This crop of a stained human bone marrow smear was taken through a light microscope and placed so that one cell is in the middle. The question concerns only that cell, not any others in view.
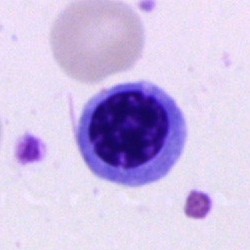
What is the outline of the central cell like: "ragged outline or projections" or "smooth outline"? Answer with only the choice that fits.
Smooth outline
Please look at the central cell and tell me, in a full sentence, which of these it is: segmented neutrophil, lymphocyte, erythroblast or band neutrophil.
At the crop's centre, the cell is an erythroblast.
